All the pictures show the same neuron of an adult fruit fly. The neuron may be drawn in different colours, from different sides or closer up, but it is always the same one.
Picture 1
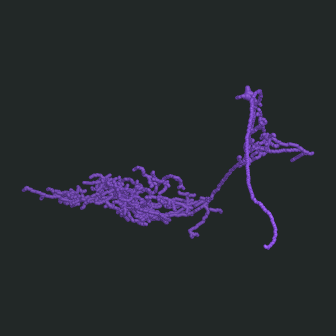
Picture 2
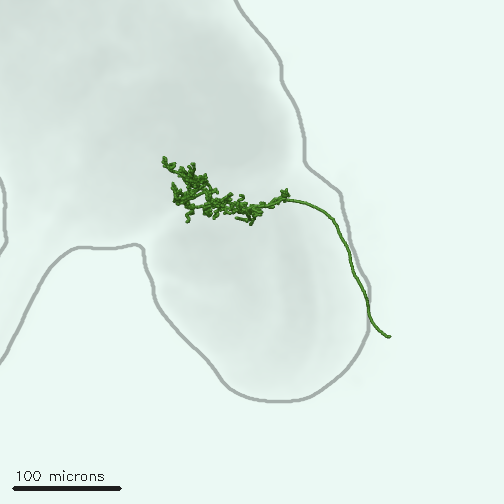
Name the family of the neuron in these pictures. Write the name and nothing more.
Lat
